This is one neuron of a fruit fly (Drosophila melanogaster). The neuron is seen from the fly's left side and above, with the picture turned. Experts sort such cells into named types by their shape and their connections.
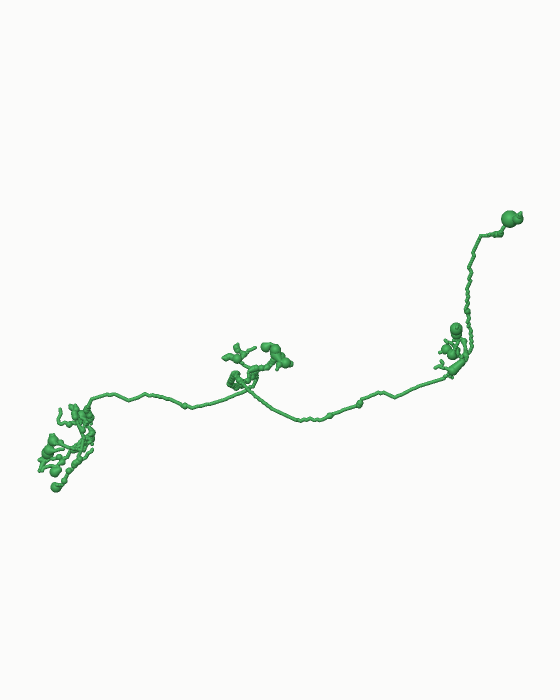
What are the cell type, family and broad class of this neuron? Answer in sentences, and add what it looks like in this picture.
It is of cell type PFNp_c. The name of its family is class CX. It is a central-brain intrinsic neuron. In this view it is wider than it is tall.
